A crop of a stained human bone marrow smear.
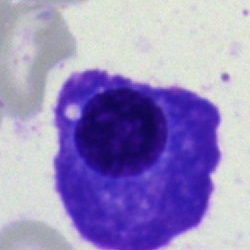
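Plasma cell, centre of a stained bone marrow smear. Nucleus dark purple, distinctly darker than the cytoplasm. Cytoplasm abundant, occupying more area than the nucleus. One small, clear, round vacuole at the upper left edge of the nucleus. Paler mottled patches in the cytoplasm below the nucleus.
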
